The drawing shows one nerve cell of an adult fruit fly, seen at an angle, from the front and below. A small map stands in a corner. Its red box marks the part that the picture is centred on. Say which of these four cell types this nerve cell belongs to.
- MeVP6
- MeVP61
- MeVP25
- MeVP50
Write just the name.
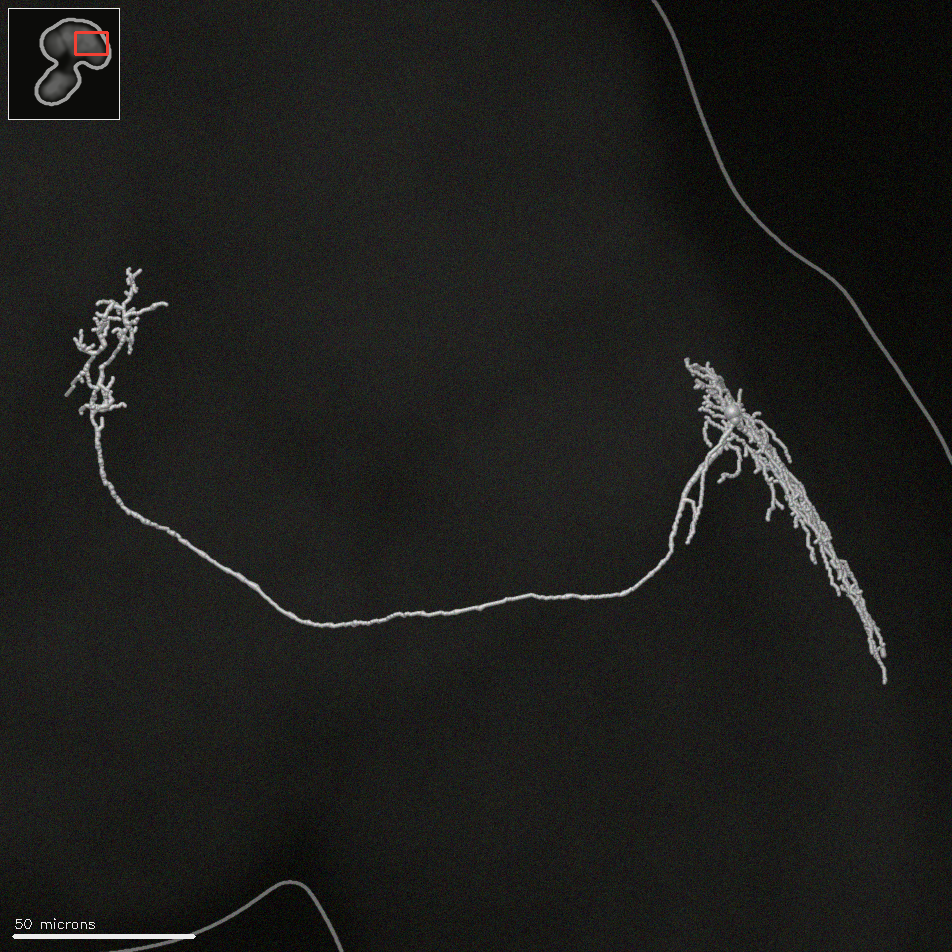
MeVP61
